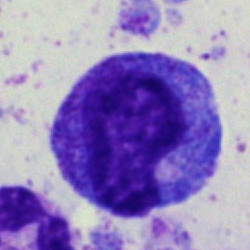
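Promyelocyte, the central cell in this stained bone marrow smear. See how its nucleus fills most of the cell, and how finely granular, not coarsely clumped, the chromatin looks. The band of cytoplasm is widest on the right; at the lower right, beside the nucleus, there is a pale, clearer zone.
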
